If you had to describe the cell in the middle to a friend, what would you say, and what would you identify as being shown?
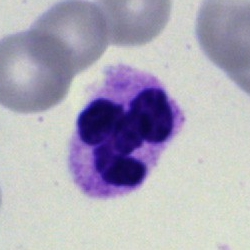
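Outline first: roughly oval, with a slightly uneven edge. Chromatin second: dark purple and densely clumped. Cytoplasm third: pale pinkish-lilac, holding fine, faint lilac granules. The cell is a segmented neutrophil.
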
